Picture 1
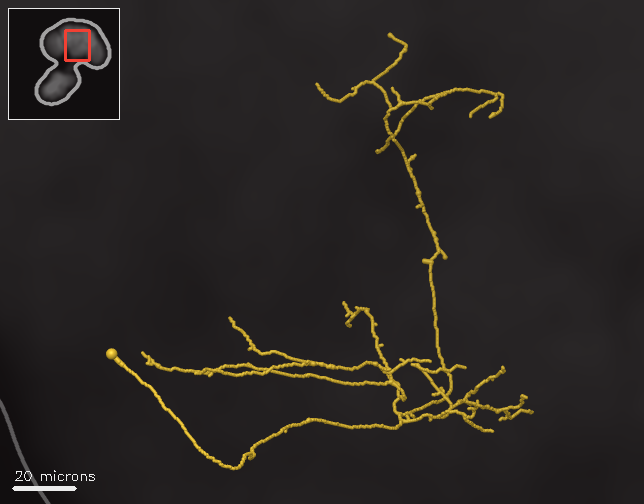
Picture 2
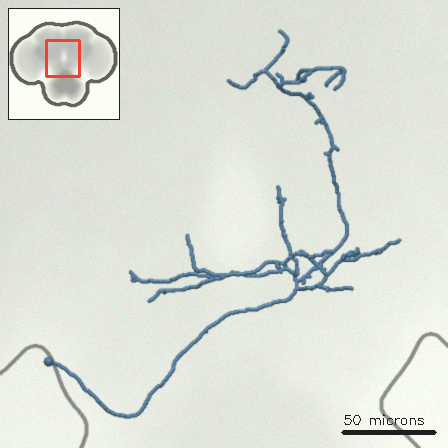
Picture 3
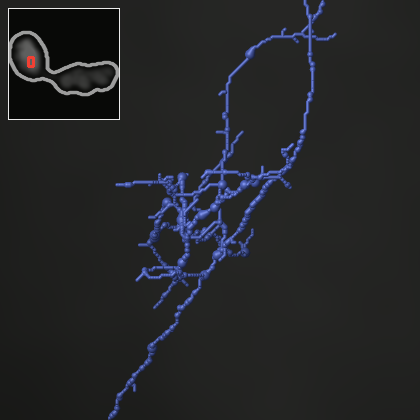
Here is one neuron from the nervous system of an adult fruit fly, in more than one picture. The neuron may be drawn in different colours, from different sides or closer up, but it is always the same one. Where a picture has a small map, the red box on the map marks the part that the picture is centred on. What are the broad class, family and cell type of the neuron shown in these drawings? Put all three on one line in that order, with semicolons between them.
central-brain intrinsic neuron; hemilineage MX7; AMMC016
